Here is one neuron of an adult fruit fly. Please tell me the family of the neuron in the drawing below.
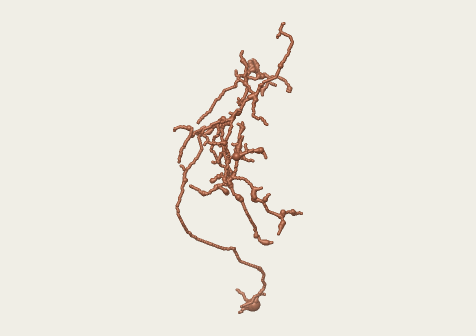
hemilineage ALv2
